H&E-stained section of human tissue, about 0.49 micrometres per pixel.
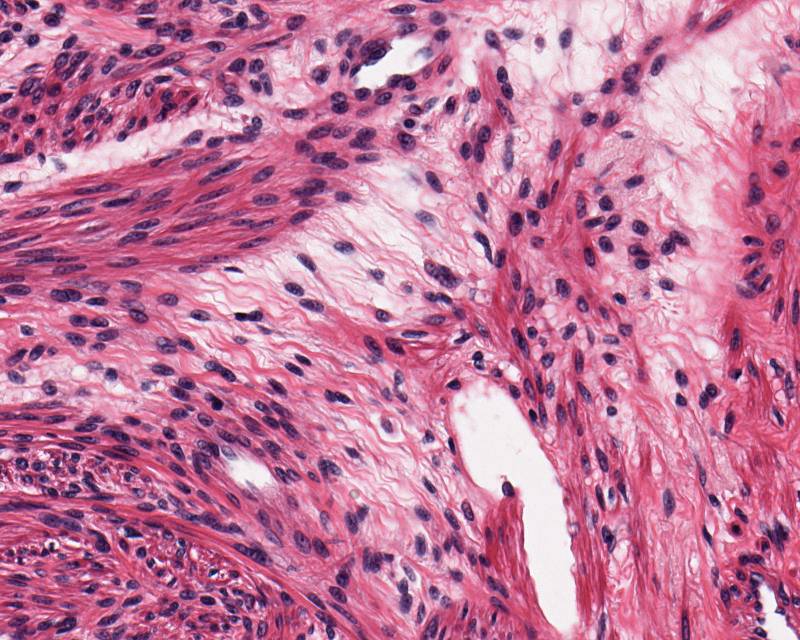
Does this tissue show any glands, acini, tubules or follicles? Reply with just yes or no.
No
